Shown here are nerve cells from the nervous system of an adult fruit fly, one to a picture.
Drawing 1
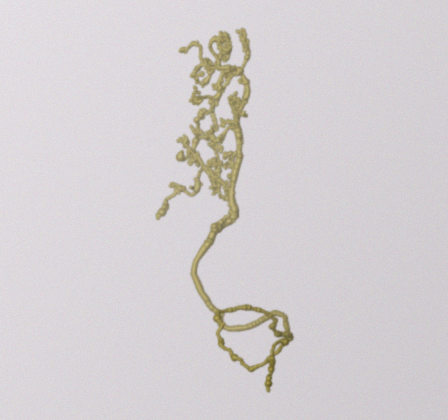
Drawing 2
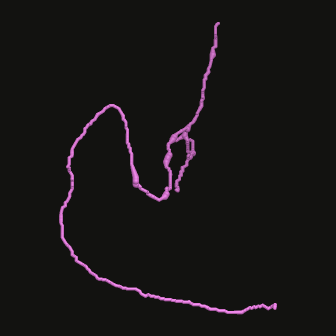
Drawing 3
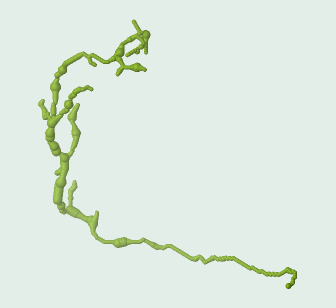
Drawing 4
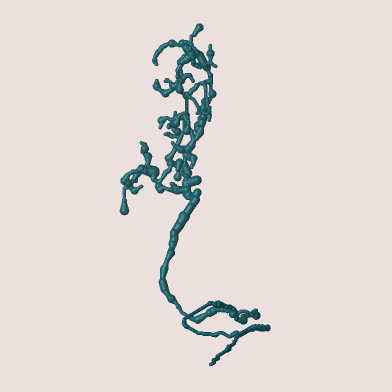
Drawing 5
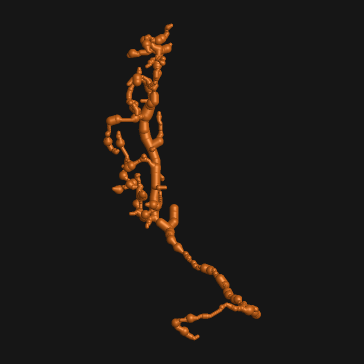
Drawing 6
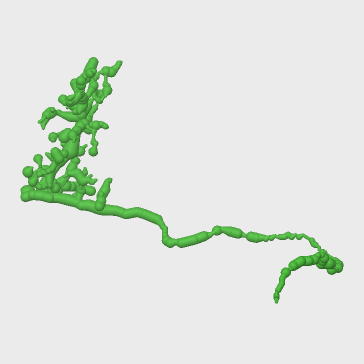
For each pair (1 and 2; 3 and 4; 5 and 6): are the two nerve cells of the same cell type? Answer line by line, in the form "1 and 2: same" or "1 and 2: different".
1 and 2: same
3 and 4: different
5 and 6: different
